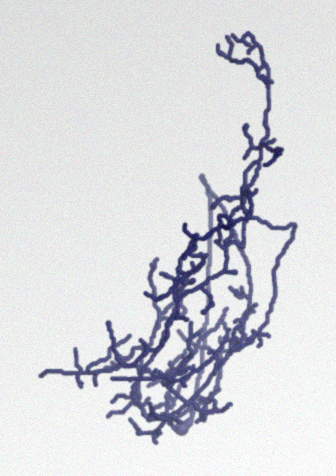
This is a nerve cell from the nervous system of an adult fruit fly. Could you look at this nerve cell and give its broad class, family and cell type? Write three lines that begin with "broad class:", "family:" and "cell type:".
broad class: central-brain intrinsic neuron
family: hemilineage LHp2
cell type: CB1156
